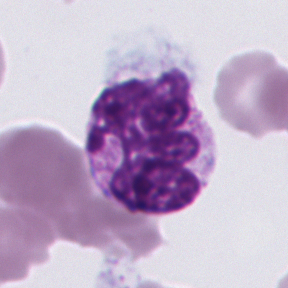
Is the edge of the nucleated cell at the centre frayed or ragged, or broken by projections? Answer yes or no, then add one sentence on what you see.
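Yes. A pale, faintly dotted extension of cytoplasm spreads from the top of the cell.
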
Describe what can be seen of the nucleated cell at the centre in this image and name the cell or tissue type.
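Look first at how much of the cell body the nucleus takes up: most of it. Around it runs a narrow rim of pale pinkish-lilac cytoplasm, and if you follow that rim you'll find fine purple dots scattered through it. At the top, a pale, faintly dotted extension of cytoplasm spreads out from the cell. What you're looking at is a segmented neutrophil.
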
